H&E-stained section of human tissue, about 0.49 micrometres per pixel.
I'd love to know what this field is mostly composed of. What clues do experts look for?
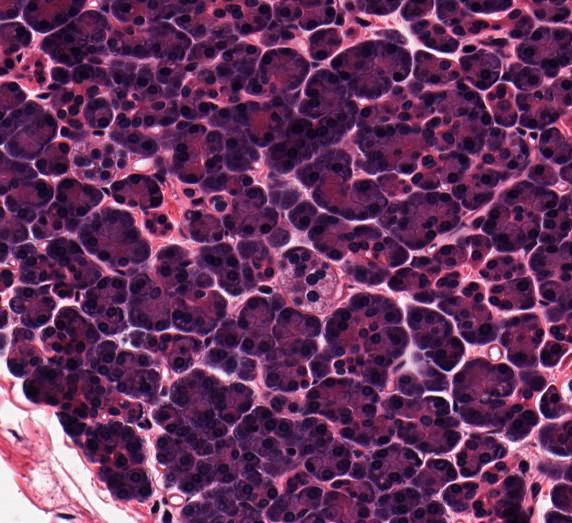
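Exocrine pancreas, I'd say: closely packed acini fill almost the whole field, with very little space between them. What decides it are the two-toned acinar cells, deep purple at the base, paler, pinker and granular toward the acinar centres, with round dark nuclei at the base.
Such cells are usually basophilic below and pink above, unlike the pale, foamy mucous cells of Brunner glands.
The lumens are tiny and mostly not visible.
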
